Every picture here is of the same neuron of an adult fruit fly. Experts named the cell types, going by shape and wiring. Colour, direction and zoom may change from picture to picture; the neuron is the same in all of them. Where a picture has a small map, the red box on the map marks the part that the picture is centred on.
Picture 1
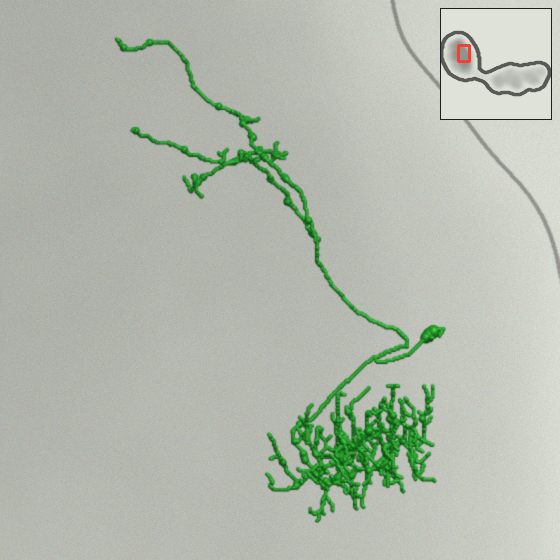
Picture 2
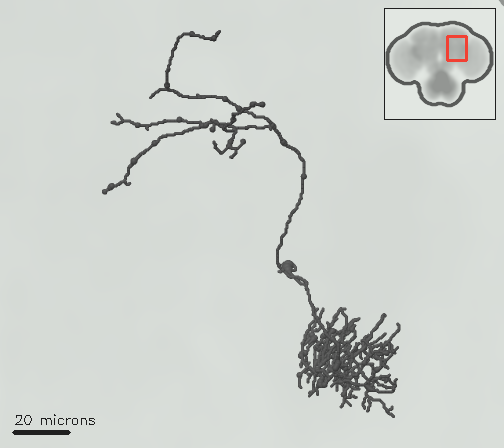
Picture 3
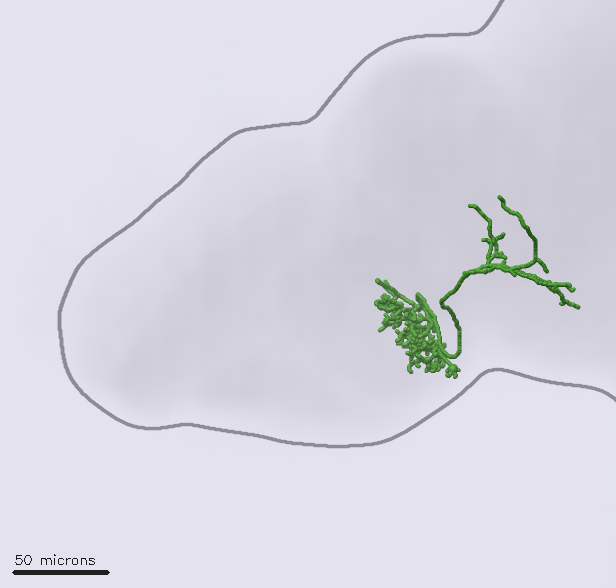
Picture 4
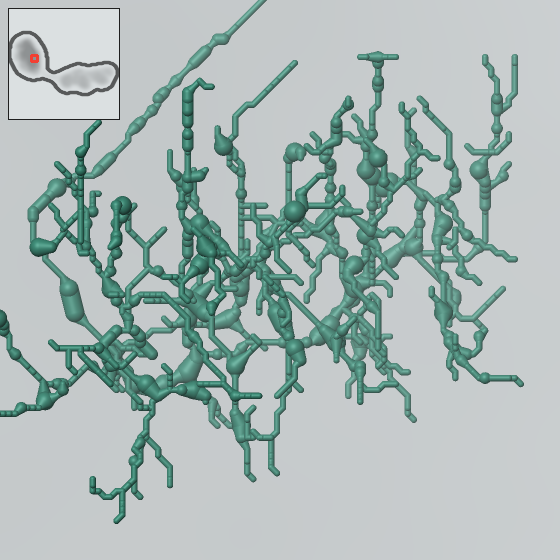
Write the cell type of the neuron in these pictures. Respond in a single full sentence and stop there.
By its cell type, the neuron is LC40.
